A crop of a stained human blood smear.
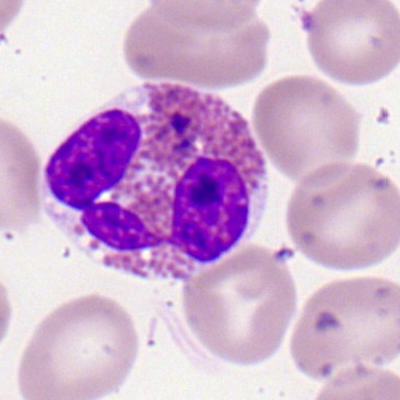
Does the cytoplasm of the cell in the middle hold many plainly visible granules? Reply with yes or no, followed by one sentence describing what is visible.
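Yes. The cytoplasm is packed with pinkish-red granules.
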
